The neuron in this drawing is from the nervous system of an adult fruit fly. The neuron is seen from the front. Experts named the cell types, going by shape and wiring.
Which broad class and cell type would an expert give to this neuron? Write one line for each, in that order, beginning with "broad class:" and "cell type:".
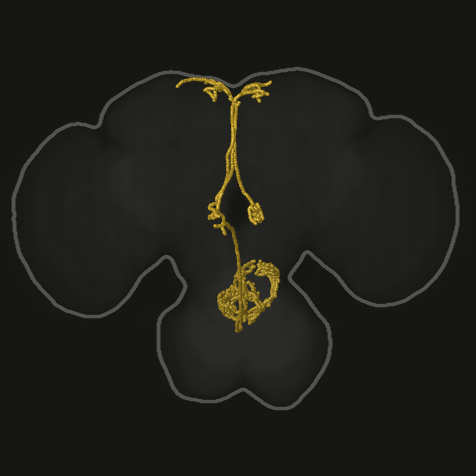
broad class: ascending neuron
cell type: ANXXX150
